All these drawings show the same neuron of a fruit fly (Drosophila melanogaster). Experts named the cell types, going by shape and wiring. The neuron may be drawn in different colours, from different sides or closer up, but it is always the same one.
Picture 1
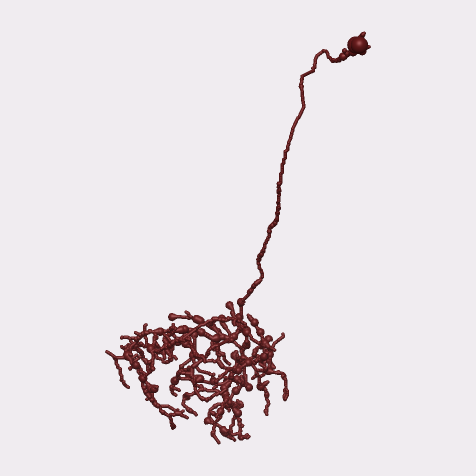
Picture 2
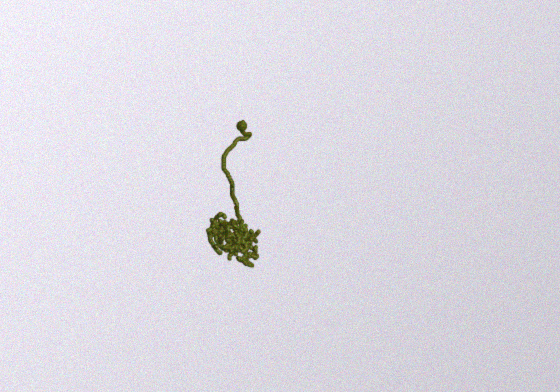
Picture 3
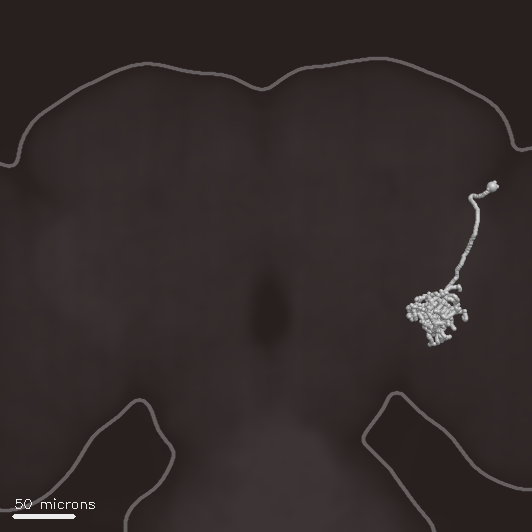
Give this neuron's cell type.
CB1417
